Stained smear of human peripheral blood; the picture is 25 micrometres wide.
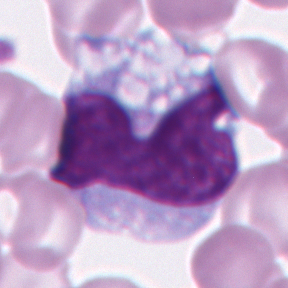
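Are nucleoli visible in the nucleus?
No, none can be seen.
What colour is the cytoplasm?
Pale greyish blue.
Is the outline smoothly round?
No, it is irregular.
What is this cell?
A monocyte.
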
